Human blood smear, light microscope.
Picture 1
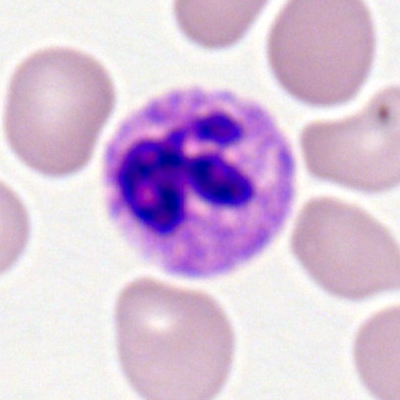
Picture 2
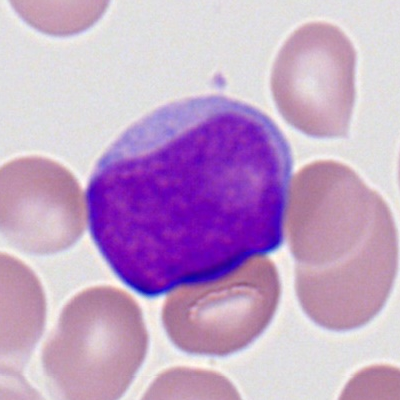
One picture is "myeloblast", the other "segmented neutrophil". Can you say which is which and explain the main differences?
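Take picture 1 first: that's the segmented neutrophil, and picture 2 is the myeloblast. See how the neutrophil's nucleus is divided into several separate lobes, dark purple and densely clumped, with no nucleoli, while the myeloblast's nucleus fills most of the cell.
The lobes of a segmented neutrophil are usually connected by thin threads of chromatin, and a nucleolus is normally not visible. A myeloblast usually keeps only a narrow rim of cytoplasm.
Now the cytoplasm: abundant and pale lilac in the neutrophil, filled with fine pinkish-purple granules, but pale blue in the myeloblast, with no granules and no vacuoles.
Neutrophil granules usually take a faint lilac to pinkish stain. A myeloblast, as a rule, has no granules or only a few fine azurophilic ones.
Both outlines are smooth; the neutrophil's is round, and the myeloblast has no surface projections, with a red cell lying against its lower edge.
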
